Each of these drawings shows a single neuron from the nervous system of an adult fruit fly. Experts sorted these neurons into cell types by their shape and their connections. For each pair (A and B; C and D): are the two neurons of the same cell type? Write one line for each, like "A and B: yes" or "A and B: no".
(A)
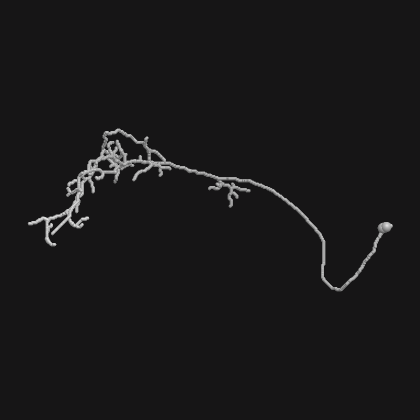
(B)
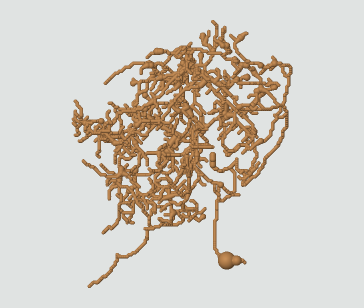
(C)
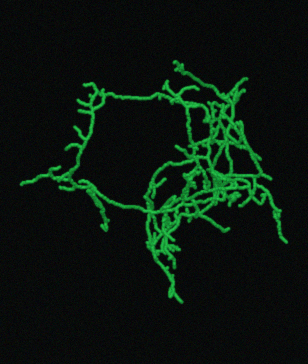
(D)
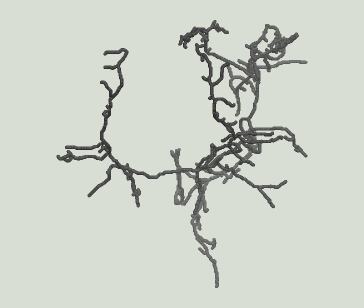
A and B: no
C and D: yes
